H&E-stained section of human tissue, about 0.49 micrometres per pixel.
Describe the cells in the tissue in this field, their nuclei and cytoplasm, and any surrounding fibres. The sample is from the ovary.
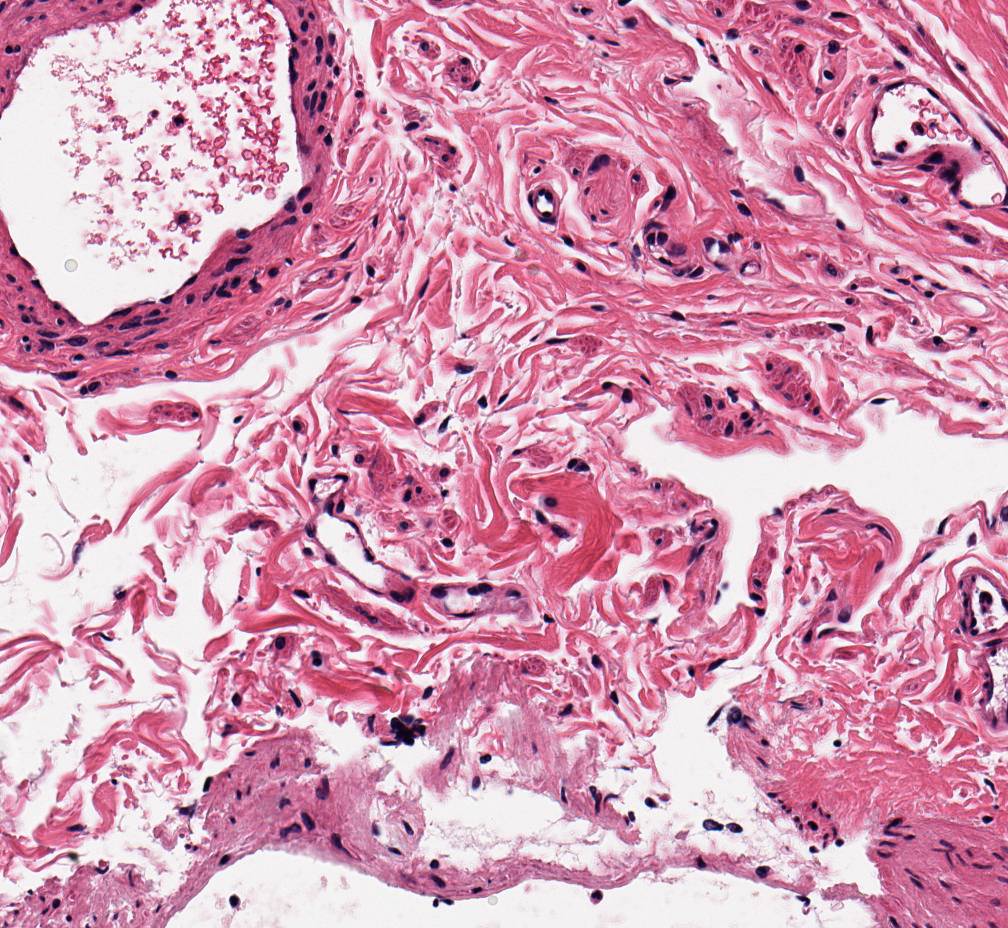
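Wavy pink collagen bundles, running in varied directions, make up most of the field. Between them lie scattered nuclei, mostly small, dark and spindle-shaped. In the upper left corner a large vessel holds scattered red blood cells in its lumen; elongated nuclei circle its wall in several layers.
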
